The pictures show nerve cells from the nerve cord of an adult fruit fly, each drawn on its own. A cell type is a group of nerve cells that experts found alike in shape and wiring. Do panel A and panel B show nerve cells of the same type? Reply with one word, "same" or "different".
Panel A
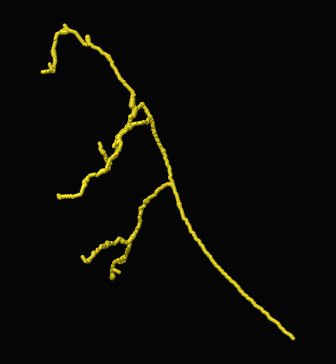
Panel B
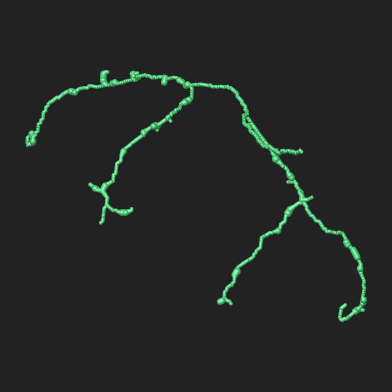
same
